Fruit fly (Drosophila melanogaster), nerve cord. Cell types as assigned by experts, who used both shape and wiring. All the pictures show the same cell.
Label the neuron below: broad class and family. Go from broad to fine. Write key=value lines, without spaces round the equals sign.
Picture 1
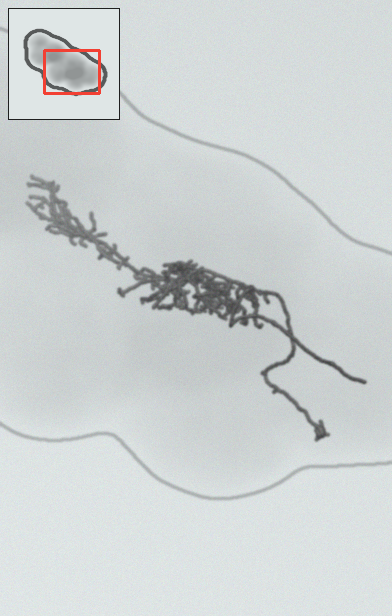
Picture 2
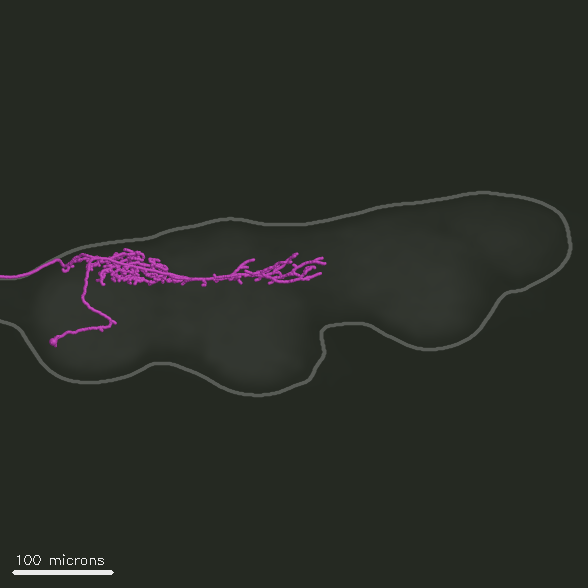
broad_class=ascending neuron
family=hemilineage 02A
